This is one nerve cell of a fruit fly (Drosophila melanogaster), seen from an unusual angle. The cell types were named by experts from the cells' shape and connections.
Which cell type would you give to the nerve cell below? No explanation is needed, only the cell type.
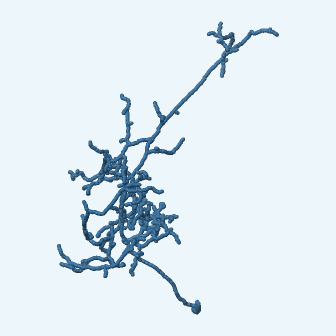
IN12A053_b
